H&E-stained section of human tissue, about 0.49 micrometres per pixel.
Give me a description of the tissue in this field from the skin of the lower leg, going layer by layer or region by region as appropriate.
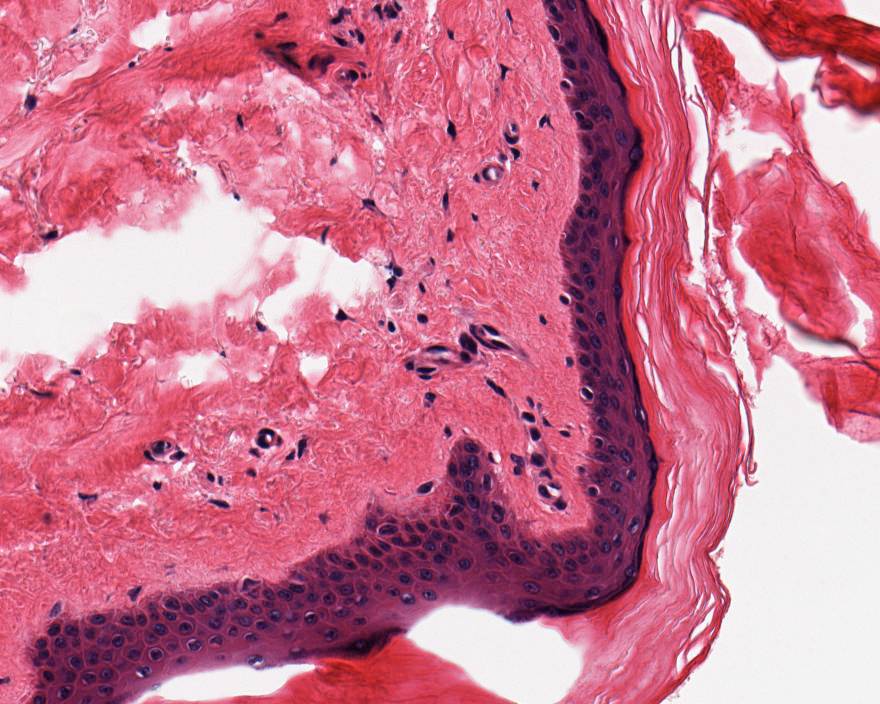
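The epidermis runs down the right side, then bends along the bottom; dermis fills the upper left. It is a stratified squamous epithelium, topped by a layered pink keratin layer with no nuclei. The keratinocytes' round dark nuclei crowd most in the basal layer beside the dermis. No hair follicles or glands appear.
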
